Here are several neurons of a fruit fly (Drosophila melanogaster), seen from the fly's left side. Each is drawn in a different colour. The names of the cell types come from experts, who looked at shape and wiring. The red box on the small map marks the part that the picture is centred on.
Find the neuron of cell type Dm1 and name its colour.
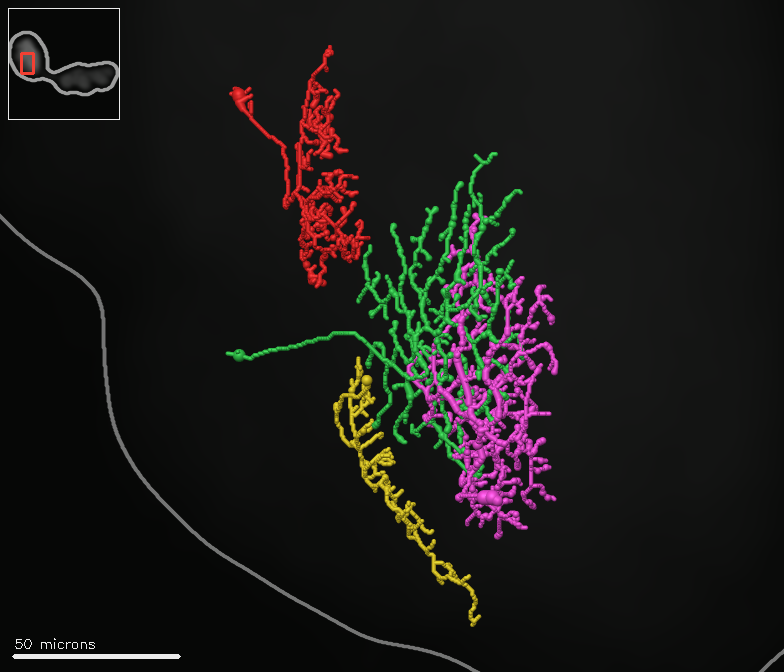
red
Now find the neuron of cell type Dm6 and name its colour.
magenta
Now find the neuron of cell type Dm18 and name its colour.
green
